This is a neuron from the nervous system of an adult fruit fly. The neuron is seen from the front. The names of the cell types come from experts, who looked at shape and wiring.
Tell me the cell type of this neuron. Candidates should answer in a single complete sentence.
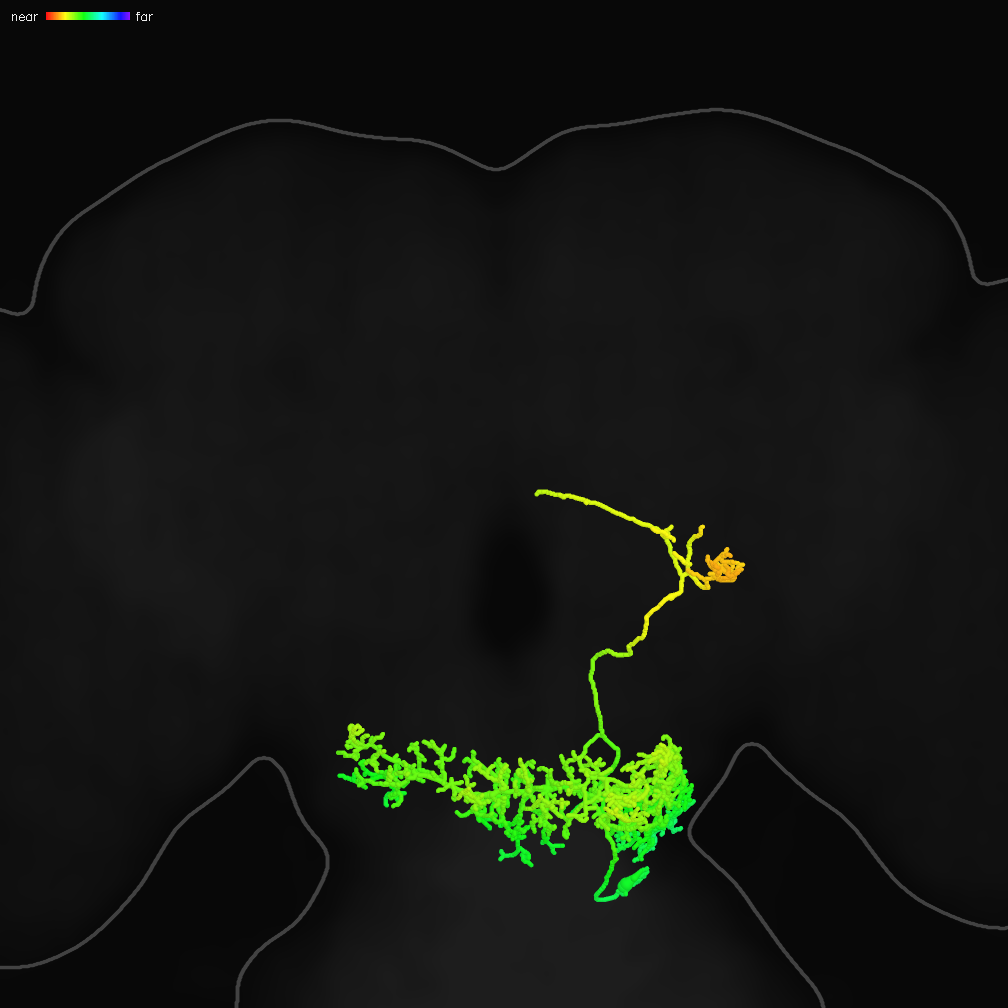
The neuron is typed under the name GNG021.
